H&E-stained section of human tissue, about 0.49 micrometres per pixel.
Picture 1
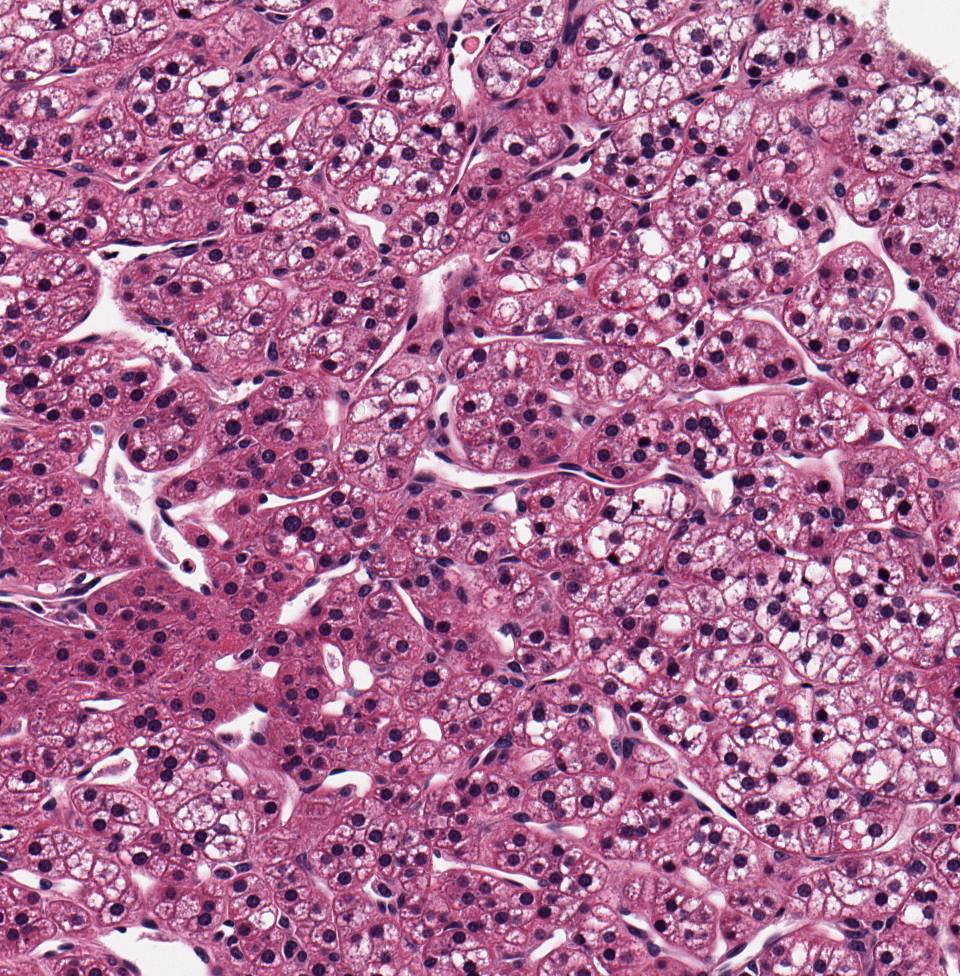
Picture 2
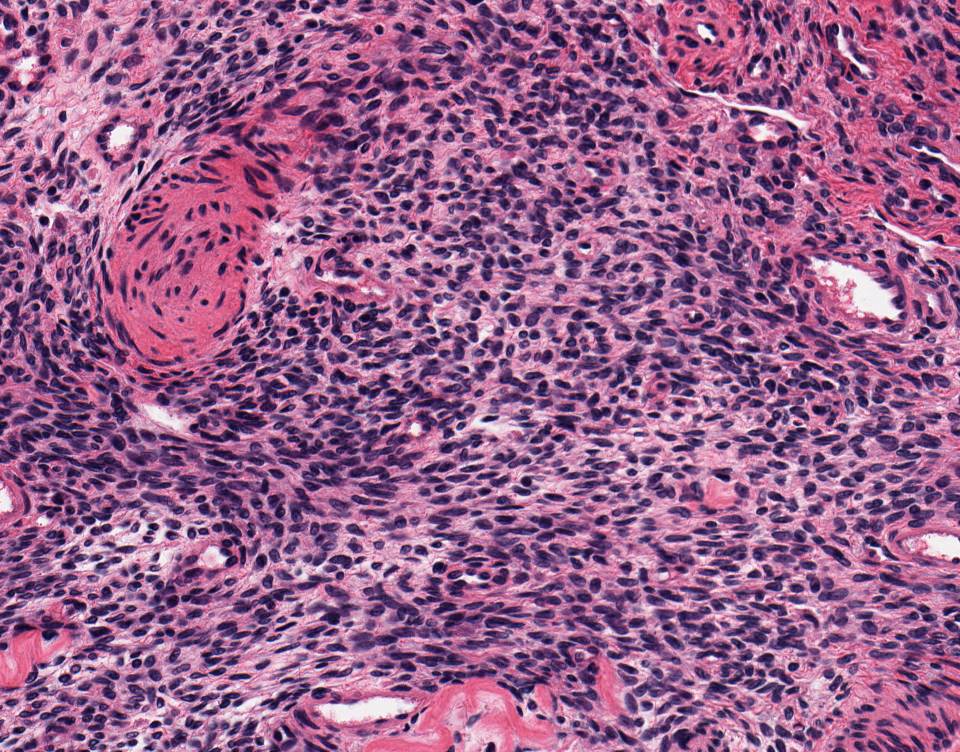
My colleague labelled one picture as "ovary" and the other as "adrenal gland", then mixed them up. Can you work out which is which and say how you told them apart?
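You've got adrenal gland in picture 1 and ovary in picture 2. In the adrenal gland most cells have pale, finely vacuolated, foamy cytoplasm and a single small round dark nucleus, usually near the centre, with fine pink lines marking distinct borders between neighbours. Toward the lower left the cytoplasm gets denser and pinker, with fewer vacuoles. Over in the ovary it's a densely cellular sheet of spindle to oval cells, no epithelium, with crowded dark oval to spindle-shaped nuclei, scant pale cytoplasm and indistinct cell borders. Those cells run in short intersecting fascicles sweeping in varying directions.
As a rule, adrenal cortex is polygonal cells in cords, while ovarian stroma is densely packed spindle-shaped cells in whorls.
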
